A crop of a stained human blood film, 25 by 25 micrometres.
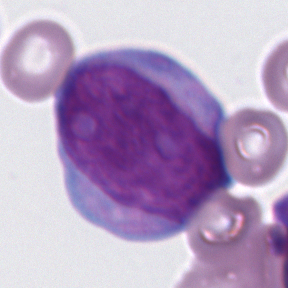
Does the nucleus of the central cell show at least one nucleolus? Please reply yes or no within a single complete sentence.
Yes, at least one nucleolus is visible in the nucleus.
